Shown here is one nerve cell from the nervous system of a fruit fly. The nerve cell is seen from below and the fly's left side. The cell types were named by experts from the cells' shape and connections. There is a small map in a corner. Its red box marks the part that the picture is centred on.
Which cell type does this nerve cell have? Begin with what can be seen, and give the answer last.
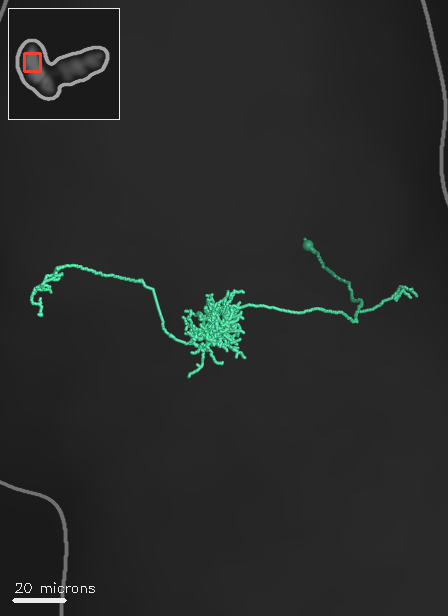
It lies in the brain. From left to right in the picture it spans about 150 microns. The picture shows dozens of branch ends. It is a central-brain intrinsic neuron. The cell type is PFR_a.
